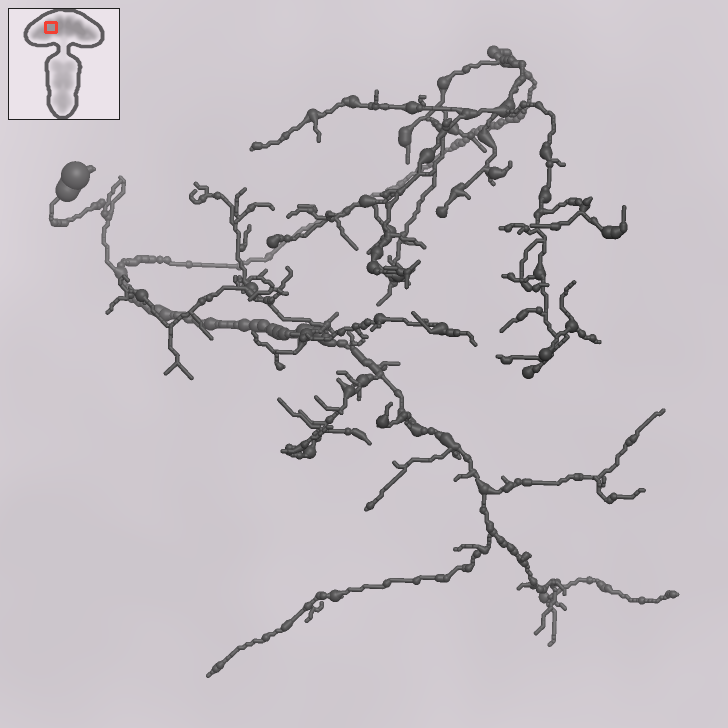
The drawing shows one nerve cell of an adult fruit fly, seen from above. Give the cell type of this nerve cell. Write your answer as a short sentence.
The cell type is SLP038.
